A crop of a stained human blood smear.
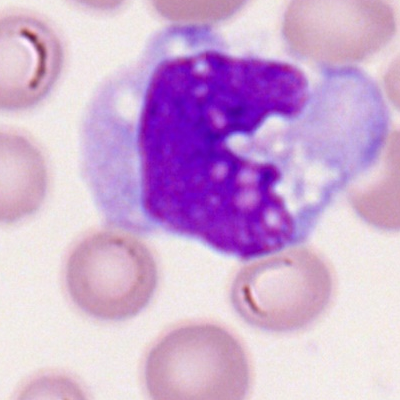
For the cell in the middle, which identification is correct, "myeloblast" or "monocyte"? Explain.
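It's a monocyte. The nucleus has a deep notch cut into its right side, and the cytoplasm is a pale greyish blue. Several small clear vacuoles sit in the cytoplasm right next to that notch. You'll also see small pale round spots over the dark nucleus.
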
